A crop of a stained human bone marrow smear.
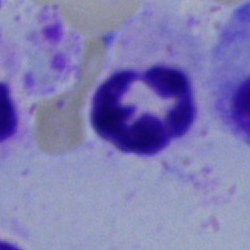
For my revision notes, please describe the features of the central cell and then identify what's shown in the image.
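The nucleus closes into a ring around a pale opening in the middle. That opening has an angular, star-like outline. Dark blue-purple chromatin stains densely right through the nucleus, and I find no nucleolus. This is a segmented neutrophil.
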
